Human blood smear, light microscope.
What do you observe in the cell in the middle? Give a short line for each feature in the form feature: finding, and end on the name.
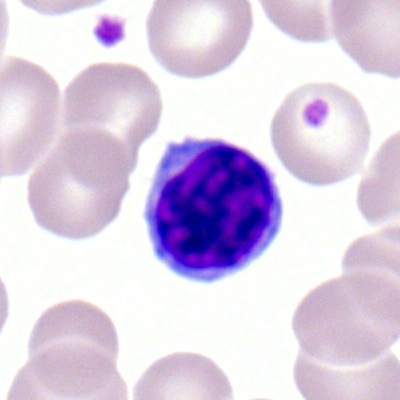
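Outline: roughly round
Chromatin: dense, coarsely clumped
Cytoplasm: thin rim around nucleus
Cytoplasm colour: pale blue
Name: lymphocyte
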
